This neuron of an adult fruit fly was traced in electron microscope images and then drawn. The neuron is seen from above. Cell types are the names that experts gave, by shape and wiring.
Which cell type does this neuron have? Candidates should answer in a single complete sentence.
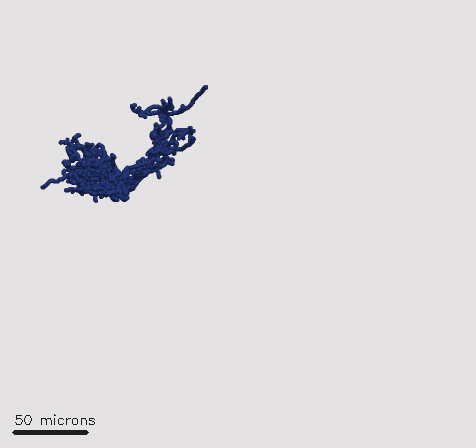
The cell type name CB3400 applies to this neuron.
